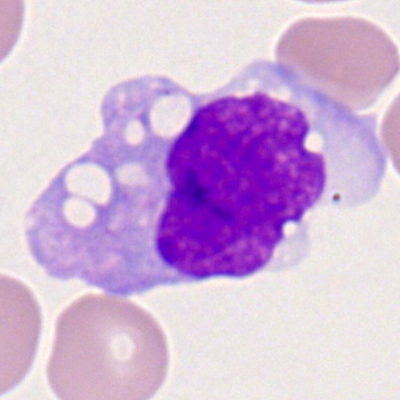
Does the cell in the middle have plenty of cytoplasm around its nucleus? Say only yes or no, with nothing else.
Yes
